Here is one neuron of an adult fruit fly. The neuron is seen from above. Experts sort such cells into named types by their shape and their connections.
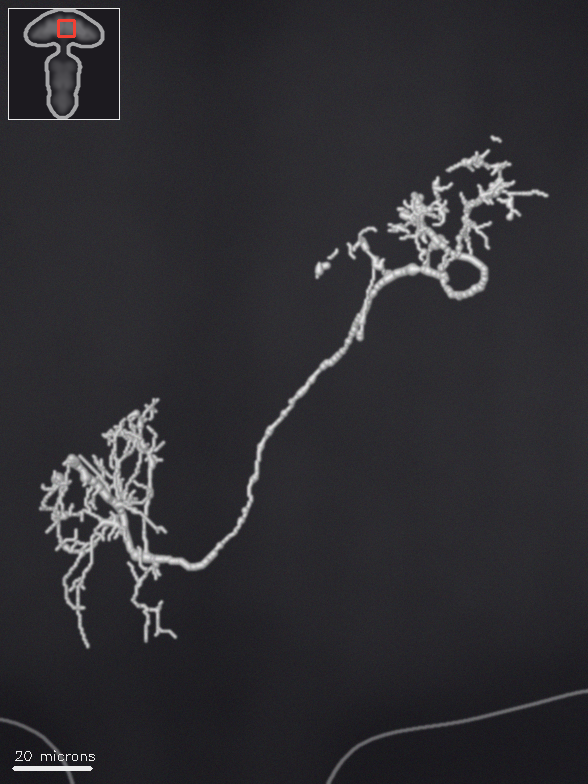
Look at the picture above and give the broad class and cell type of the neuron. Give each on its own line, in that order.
central-brain intrinsic neuron
GNG515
